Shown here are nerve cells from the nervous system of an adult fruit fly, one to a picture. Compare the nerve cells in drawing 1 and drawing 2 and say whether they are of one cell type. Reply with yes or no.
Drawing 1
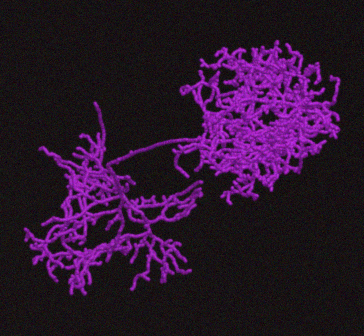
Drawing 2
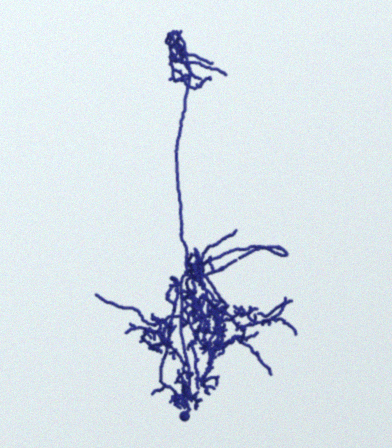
no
